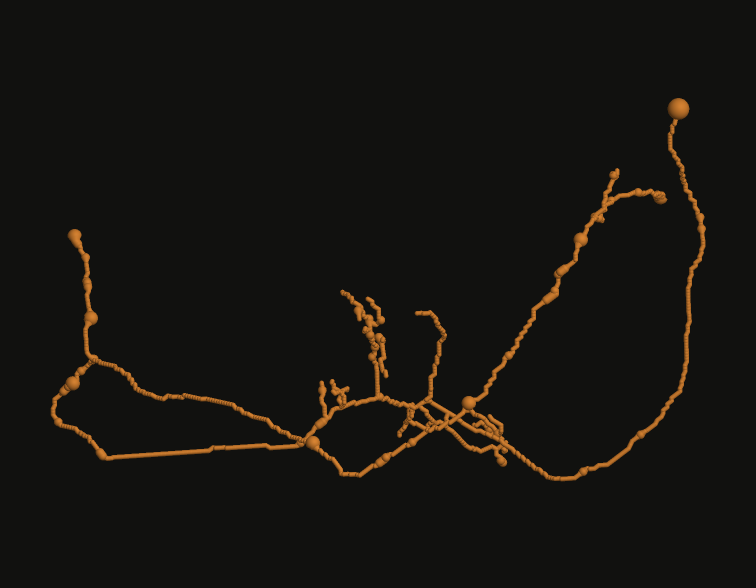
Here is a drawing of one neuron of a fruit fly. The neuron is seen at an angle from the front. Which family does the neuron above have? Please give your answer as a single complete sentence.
The neuron is assigned to family class CX.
